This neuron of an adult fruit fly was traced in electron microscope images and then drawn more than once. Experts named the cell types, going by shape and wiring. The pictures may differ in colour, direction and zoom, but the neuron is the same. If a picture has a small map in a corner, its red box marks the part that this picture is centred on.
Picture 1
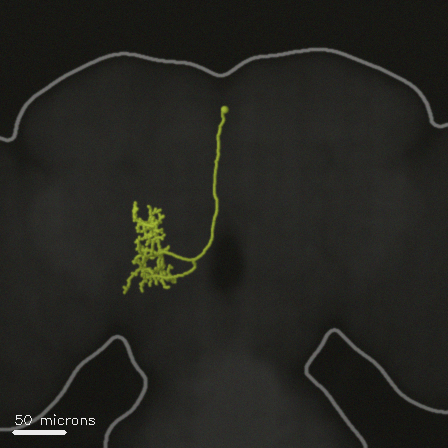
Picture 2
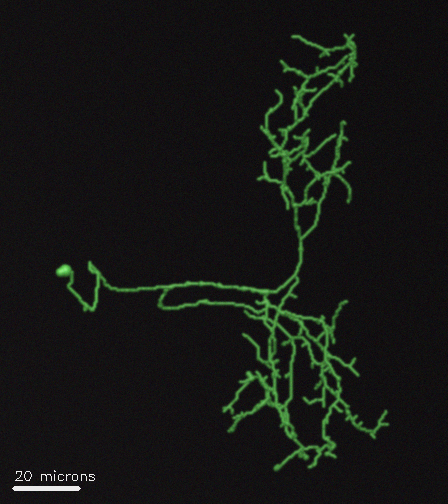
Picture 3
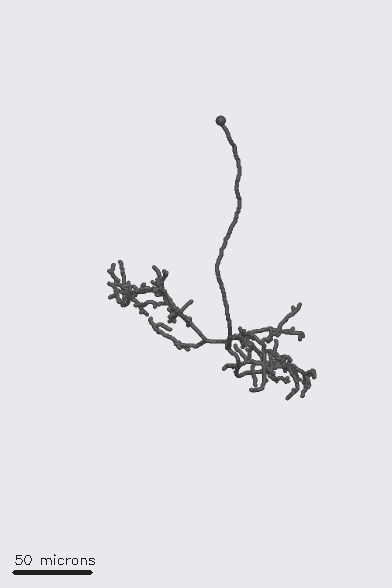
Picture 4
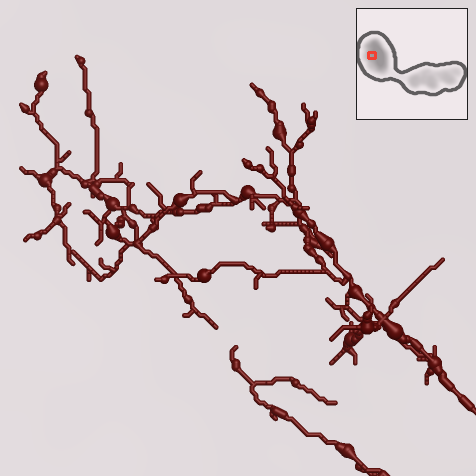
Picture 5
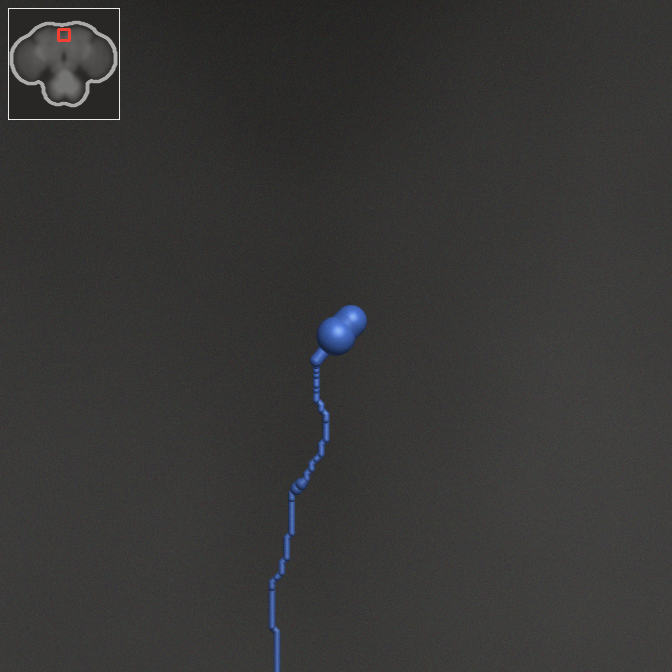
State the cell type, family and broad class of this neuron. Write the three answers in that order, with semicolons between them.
LAL133_b; hemilineage DM1_antero_ventral; central-brain intrinsic neuron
